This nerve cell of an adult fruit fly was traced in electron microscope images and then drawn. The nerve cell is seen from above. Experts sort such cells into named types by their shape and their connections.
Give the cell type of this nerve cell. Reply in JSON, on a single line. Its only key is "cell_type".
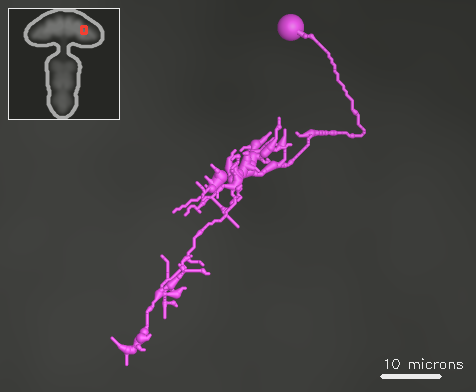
{"cell_type": "Mi4"}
